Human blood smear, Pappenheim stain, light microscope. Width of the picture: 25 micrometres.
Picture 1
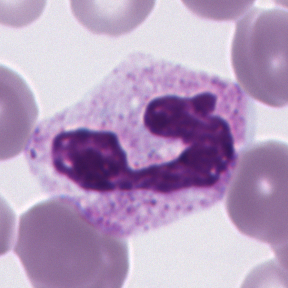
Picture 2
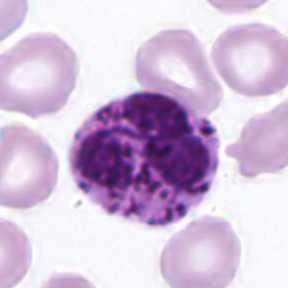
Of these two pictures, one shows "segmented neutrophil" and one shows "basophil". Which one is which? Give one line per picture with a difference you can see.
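Picture 1 is a segmented neutrophil. The cytoplasm is plentiful and pale pink.
Picture 2 is a basophil. The nuclear lobes stain a deep purple and fill most of the cell.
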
